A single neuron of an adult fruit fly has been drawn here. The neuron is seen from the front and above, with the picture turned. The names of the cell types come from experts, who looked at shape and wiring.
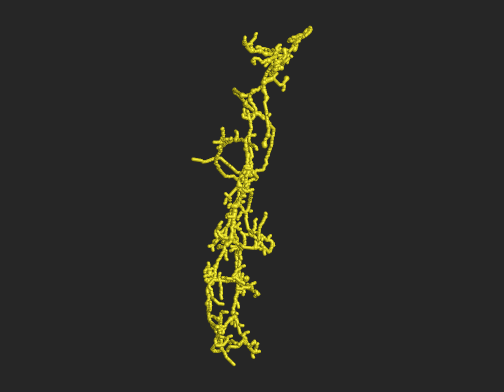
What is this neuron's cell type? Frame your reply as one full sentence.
A cell of type PLP157 is what this neuron is.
